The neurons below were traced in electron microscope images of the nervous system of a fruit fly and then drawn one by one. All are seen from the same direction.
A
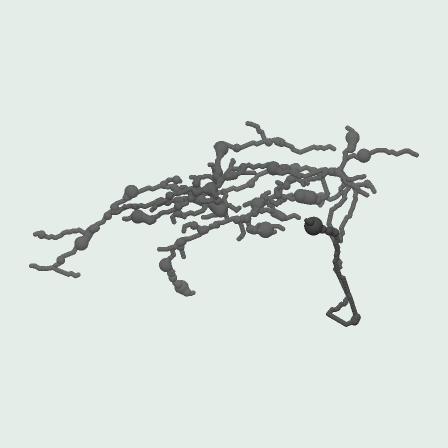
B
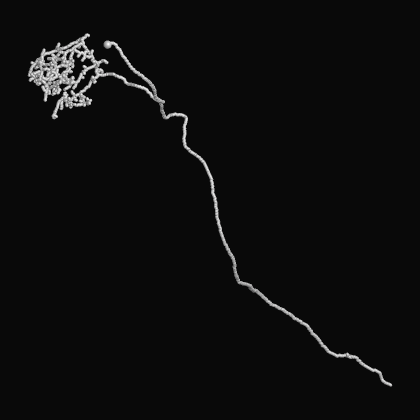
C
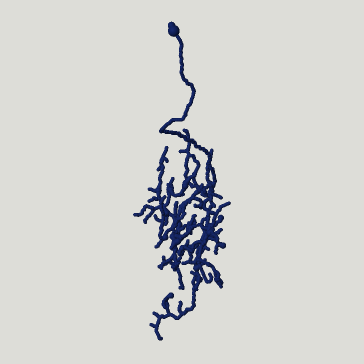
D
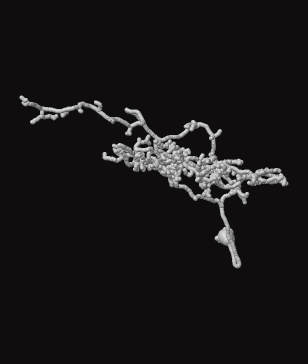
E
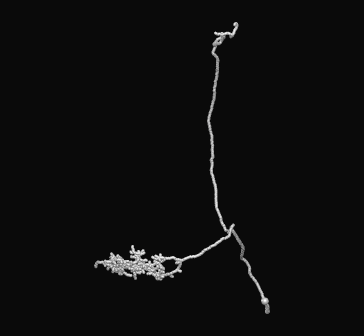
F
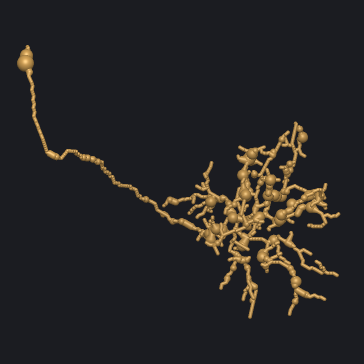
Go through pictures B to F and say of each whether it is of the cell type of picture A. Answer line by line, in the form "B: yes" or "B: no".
B: no
C: yes
D: yes
E: no
F: no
